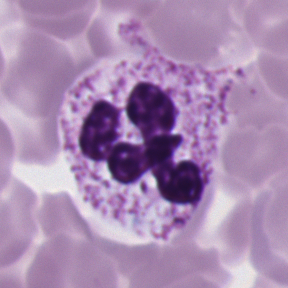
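Segmented neutrophil, the nucleated cell at the centre of a stained smear of human peripheral blood. Chromatin: dark purple and densely clumped. Cytoplasm: plentiful and very pale, almost colourless, with small pinkish-violet granules scattered throughout. Outline: irregular, with a tapering cytoplasmic extension at the top.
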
